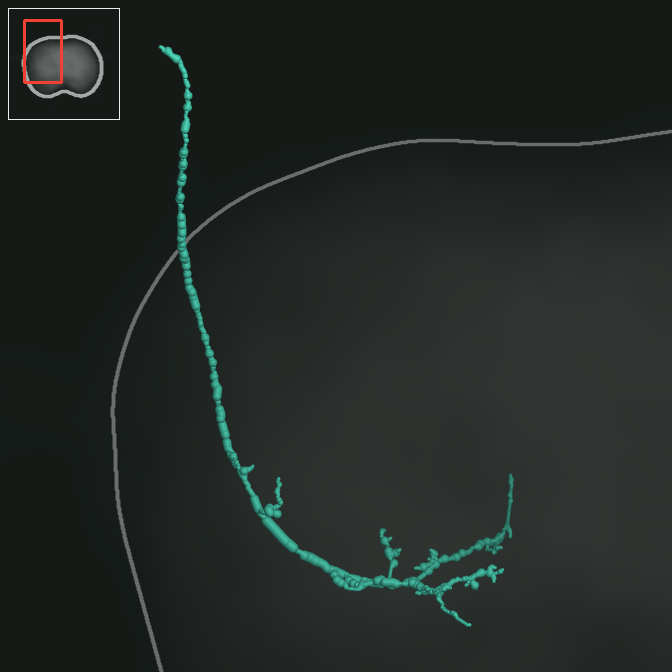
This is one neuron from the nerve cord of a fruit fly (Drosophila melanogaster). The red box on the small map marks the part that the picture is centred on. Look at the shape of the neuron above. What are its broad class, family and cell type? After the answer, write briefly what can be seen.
It is a sensory neuron entering the nerve cord. The name of its family is class mechanosensory tactile. It is of cell type SNta12. The drawing shows no cell body. In this view it is taller than it is wide.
